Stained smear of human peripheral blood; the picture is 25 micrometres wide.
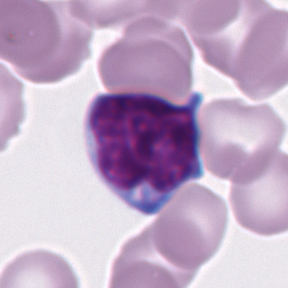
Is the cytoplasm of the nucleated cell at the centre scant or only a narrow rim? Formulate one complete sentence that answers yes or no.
Yes, the cytoplasm of this cell is scant.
